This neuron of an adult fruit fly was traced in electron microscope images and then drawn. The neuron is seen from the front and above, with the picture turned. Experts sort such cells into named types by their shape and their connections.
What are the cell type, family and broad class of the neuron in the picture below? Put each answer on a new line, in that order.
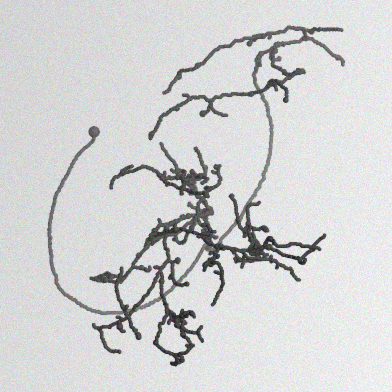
IN19B070
hemilineage 19B
nerve-cord intrinsic neuron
